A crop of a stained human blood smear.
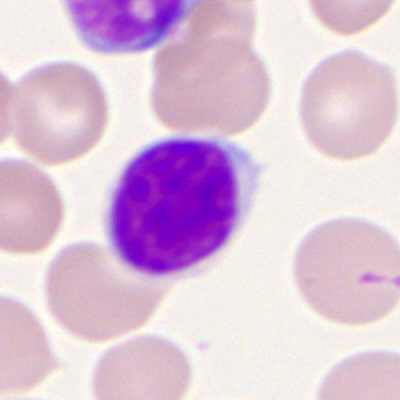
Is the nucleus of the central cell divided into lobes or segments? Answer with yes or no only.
No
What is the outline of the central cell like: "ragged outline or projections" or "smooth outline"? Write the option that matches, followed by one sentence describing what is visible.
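Ragged outline or projections. A small pointed cytoplasmic projection sticks out at the upper right of the cell.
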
